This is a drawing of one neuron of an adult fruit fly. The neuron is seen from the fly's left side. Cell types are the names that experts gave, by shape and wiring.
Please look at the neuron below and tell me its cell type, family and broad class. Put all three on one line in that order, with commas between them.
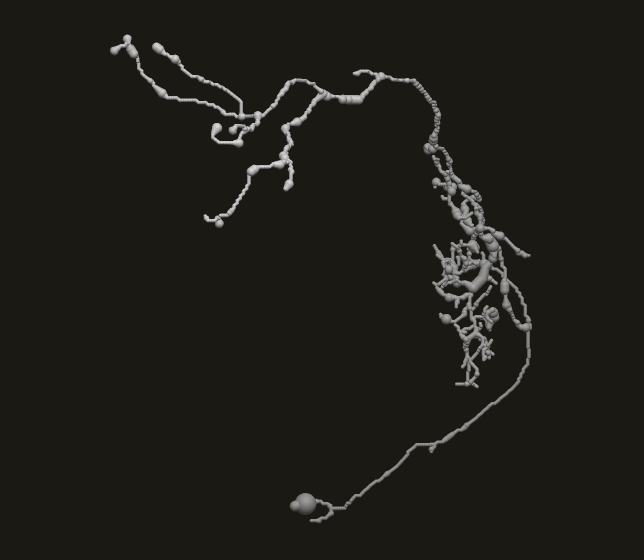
v2LN41, hemilineage ALv2, central-brain intrinsic neuron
